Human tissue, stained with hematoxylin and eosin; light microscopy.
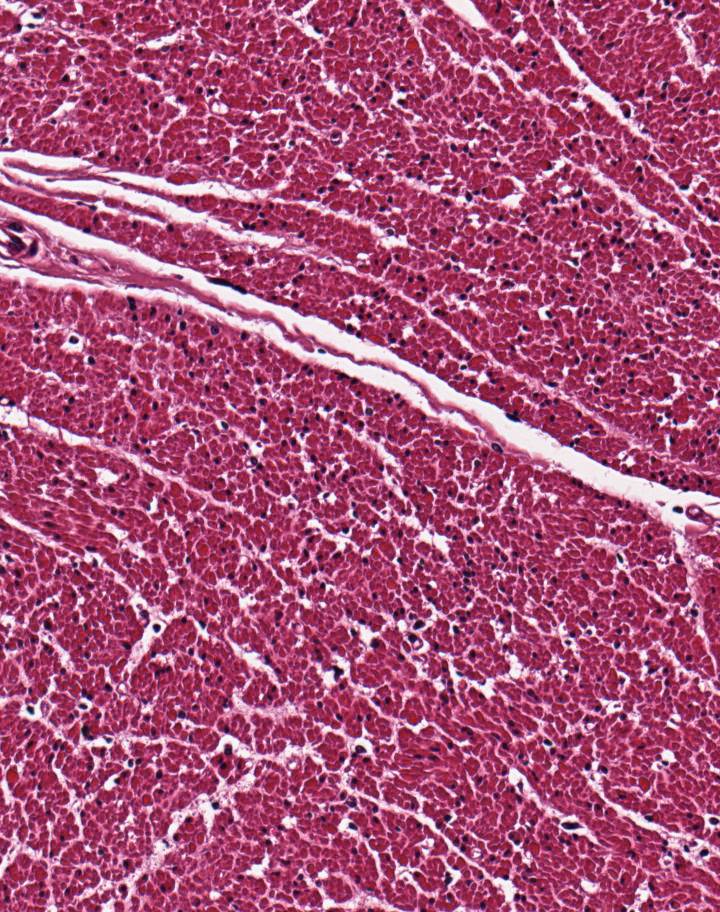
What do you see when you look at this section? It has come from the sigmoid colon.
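First, closely packed, strongly eosinophilic muscle fibres fill the field, most cut in cross-section. Second, a long white cleft runs diagonally from upper left toward right middle. Third, a small vessel lies in the cleft's connective tissue, at the left edge in the upper part of the field. Last, no epithelium, glands or fat cells are present anywhere.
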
